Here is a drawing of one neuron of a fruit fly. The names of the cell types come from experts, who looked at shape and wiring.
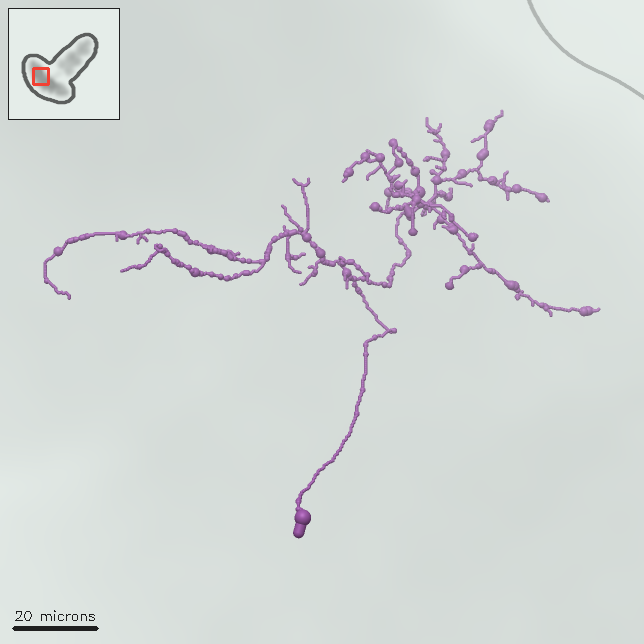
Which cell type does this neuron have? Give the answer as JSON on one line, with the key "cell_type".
{"cell_type": "CL040"}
